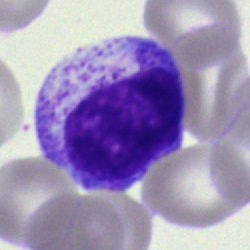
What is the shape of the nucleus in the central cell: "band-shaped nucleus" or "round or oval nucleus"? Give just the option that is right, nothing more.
Round or oval nucleus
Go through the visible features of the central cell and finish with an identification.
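The nucleus sits off-centre toward the lower right; its chromatin stains dark purple with a few paler patches. A cytoplasmic crescent lies on the upper-left side of the nucleus, with a pale, almost clear zone next to it. The cell is a myelocyte.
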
